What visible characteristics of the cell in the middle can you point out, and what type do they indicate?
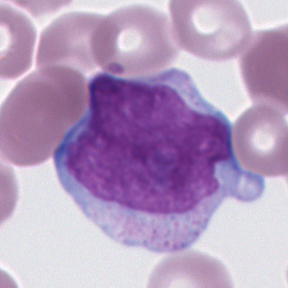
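The nucleus catches my eye first: its outline is irregular, notched and folded. It sits toward the top of the cell, so the widest band of cytoplasm lies below it. The chromatin looks fine and lacy, with no coarse dark clumps. The cytoplasm seems pale greyish blue. This is an atypical promyelocyte.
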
